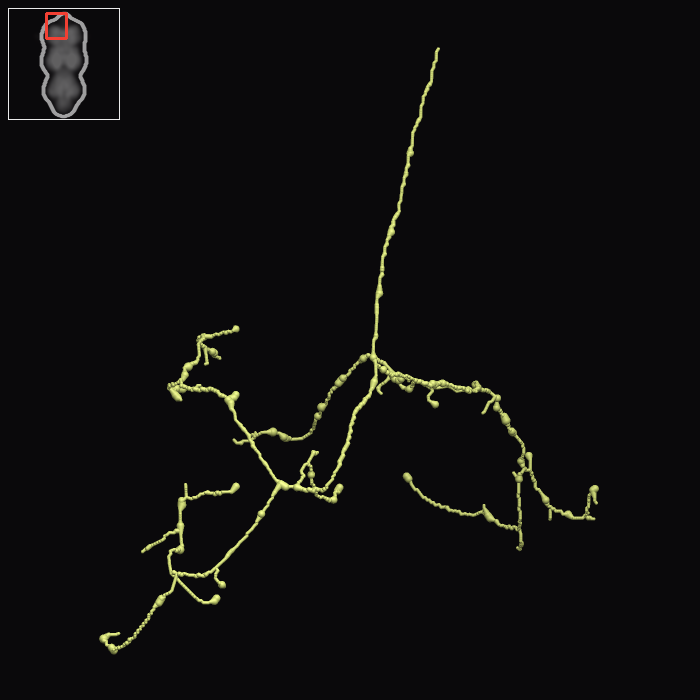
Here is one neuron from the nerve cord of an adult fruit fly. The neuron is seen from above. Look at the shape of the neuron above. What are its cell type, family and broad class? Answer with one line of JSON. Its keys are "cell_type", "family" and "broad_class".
{"cell_type": "DNge001", "family": "hemilineage MX12", "broad_class": "descending neuron"}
